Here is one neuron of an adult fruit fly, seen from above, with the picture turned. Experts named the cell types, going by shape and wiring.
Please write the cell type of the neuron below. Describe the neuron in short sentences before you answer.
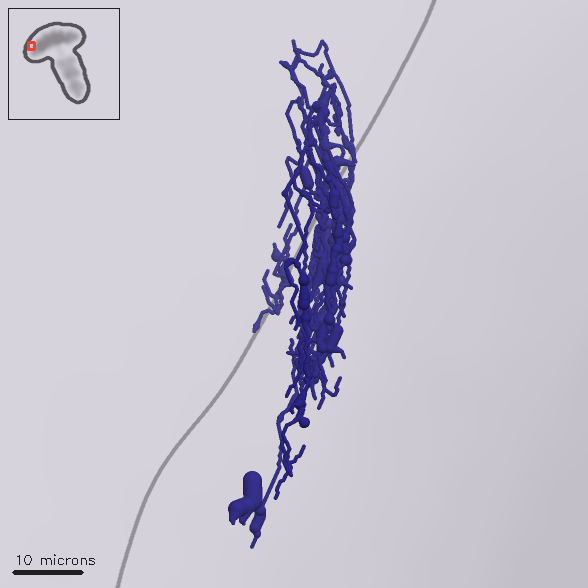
The cell body can be seen at the bottom of the picture. From top to bottom in the picture it spans about 75 microns. The picture shows dozens of branch ends. It is an optic-lobe intrinsic neuron. Its cell type is Lai.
